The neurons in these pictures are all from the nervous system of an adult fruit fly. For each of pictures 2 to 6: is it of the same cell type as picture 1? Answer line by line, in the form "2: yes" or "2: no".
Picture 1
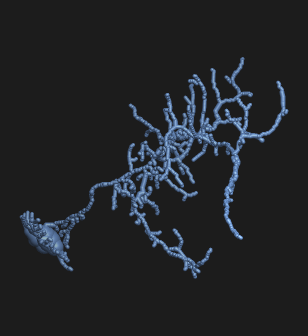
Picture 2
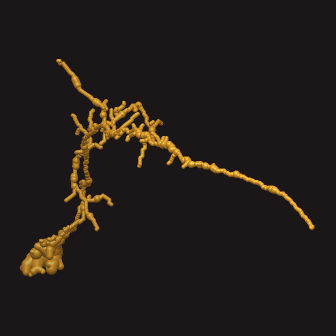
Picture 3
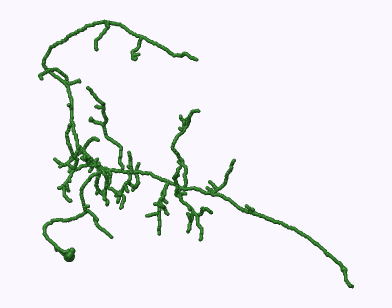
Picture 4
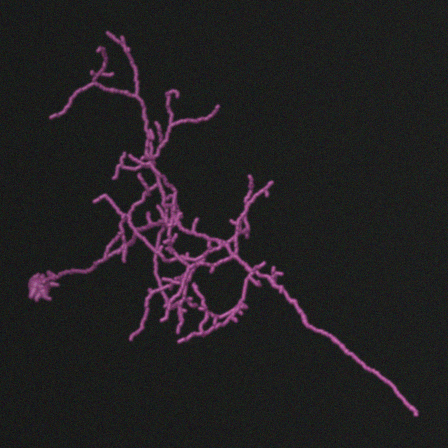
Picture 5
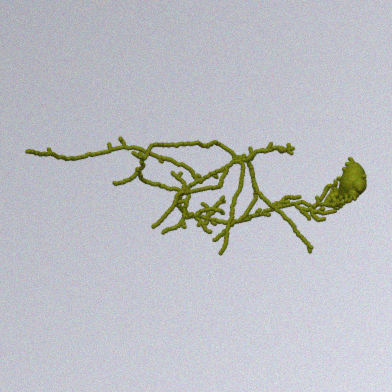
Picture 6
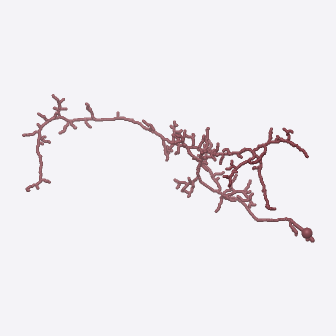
2: yes
3: no
4: no
5: yes
6: no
